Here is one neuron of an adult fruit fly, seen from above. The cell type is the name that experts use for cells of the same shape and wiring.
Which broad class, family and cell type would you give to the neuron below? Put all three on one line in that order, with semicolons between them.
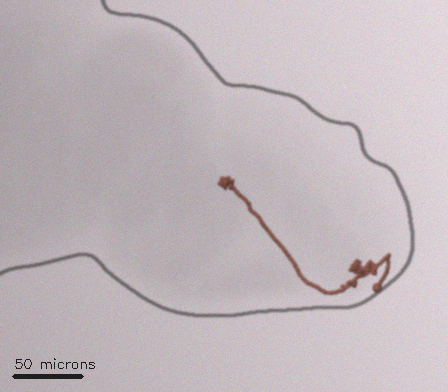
optic-lobe intrinsic neuron; Tm; Tm29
